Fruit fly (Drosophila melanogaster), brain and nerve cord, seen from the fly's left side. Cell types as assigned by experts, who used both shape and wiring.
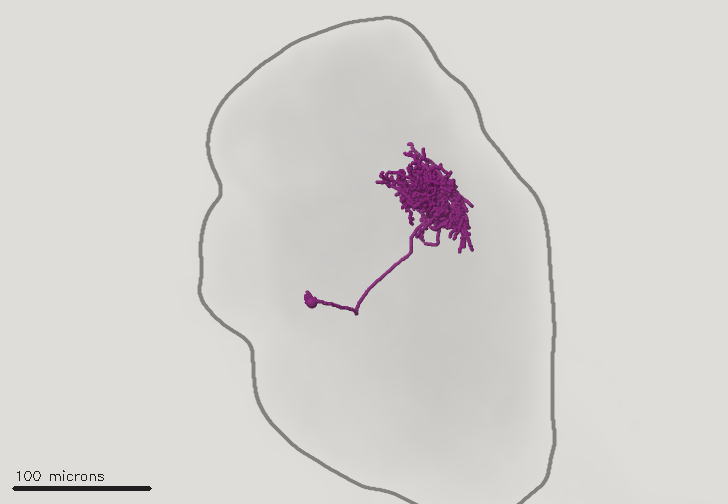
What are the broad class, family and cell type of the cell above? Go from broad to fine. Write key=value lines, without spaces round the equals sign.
broad_class=central-brain intrinsic neuron
family=hemilineage VESa2
cell_type=IB014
